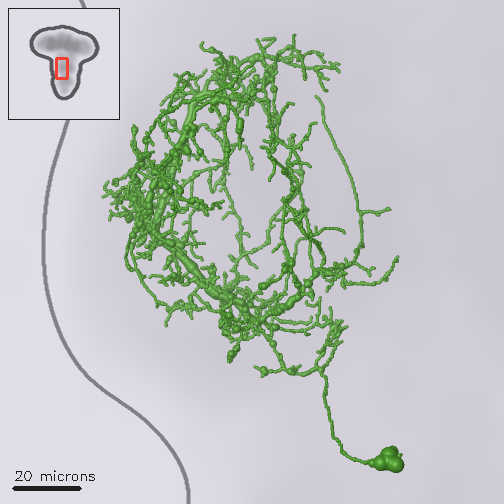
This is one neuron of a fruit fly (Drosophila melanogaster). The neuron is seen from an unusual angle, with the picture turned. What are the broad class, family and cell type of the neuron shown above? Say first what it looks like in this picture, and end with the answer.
The cell body is at the lower right of the picture. By the scale bar it is about 130 microns tall in this view. The picture shows more than a hundred branch ends. It is a nerve-cord intrinsic neuron. Its family is hemilineage 03A. The cell type is IN03A017.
